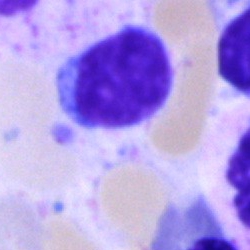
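Lymphocyte, the central cell in a stained human bone marrow smear. The nucleus lies toward the right of the cell, so most of the cytoplasm is on the left. The cytoplasm is scant, forming only a narrow rim beside the nucleus, and no granules are seen in it. The image is slightly out of focus.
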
